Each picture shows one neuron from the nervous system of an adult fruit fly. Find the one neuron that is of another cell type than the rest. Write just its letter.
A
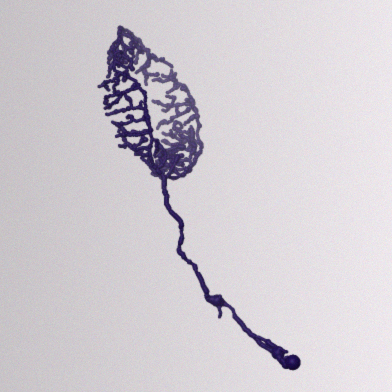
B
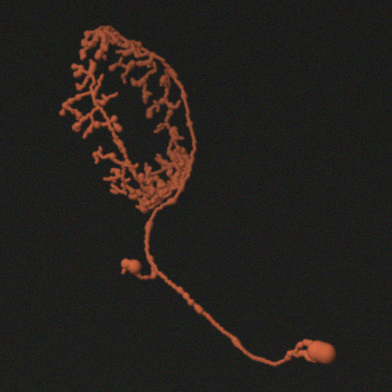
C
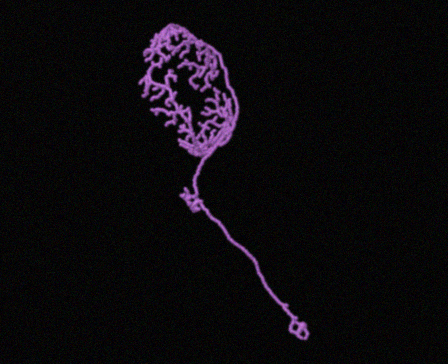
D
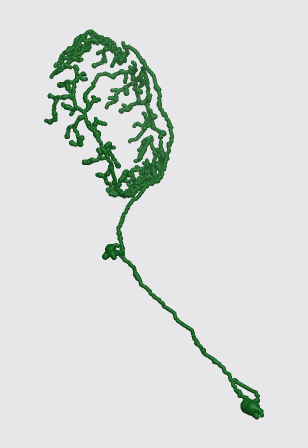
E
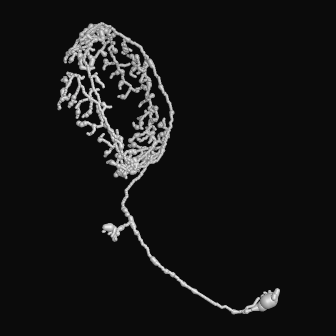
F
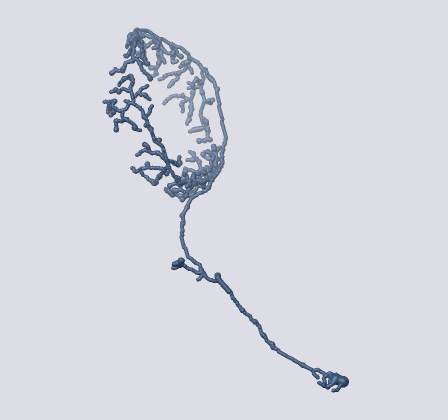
A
